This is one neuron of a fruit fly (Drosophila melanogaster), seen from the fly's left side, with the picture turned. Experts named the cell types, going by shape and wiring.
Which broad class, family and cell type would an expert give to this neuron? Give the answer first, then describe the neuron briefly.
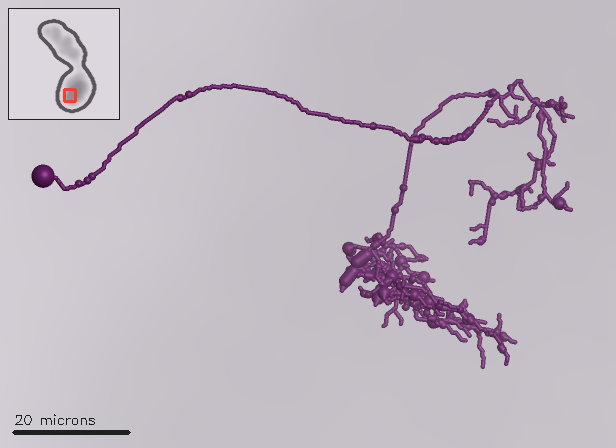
It is a central-brain intrinsic neuron. Its family is called class CX. The cell type is vDeltaE. The cell body can be seen on the left of the picture. From left to right in the picture it spans about 95 microns. Dozens of branch ends can be seen.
